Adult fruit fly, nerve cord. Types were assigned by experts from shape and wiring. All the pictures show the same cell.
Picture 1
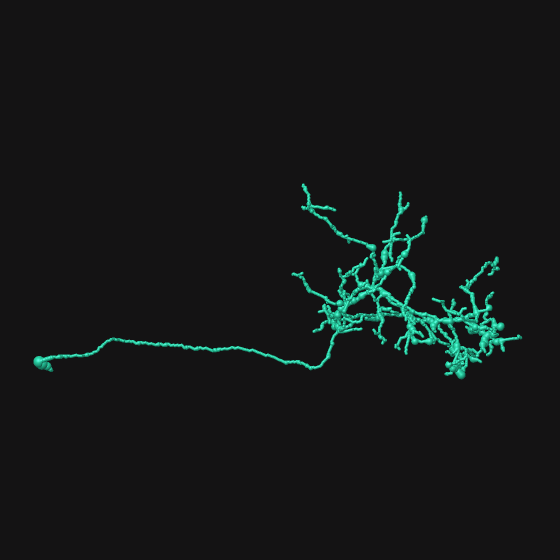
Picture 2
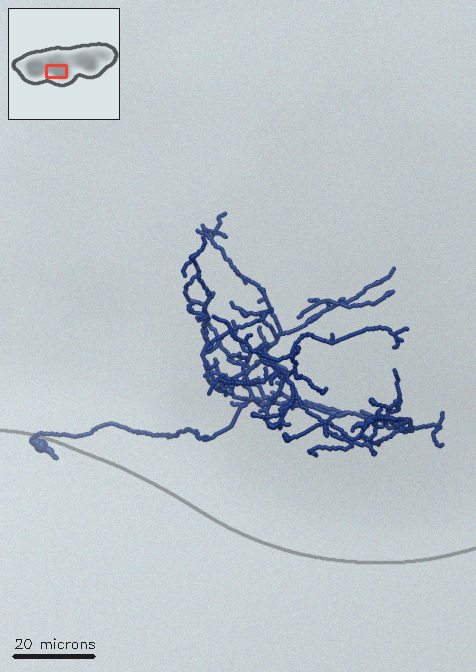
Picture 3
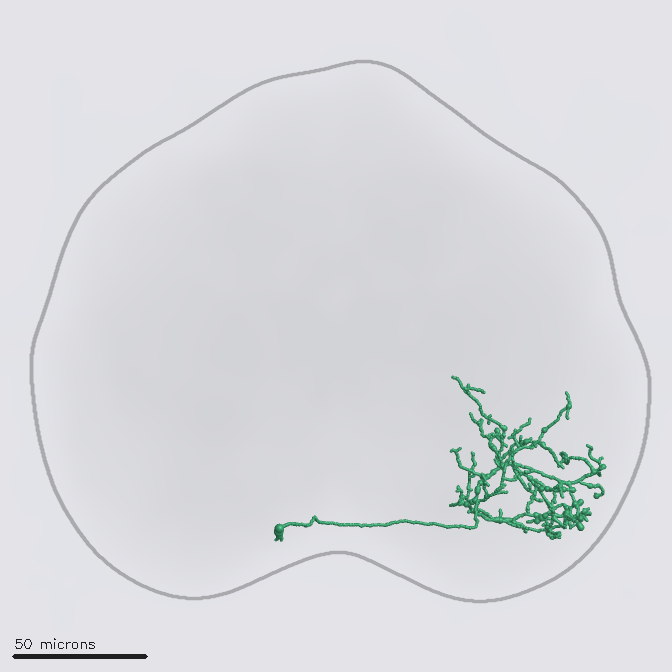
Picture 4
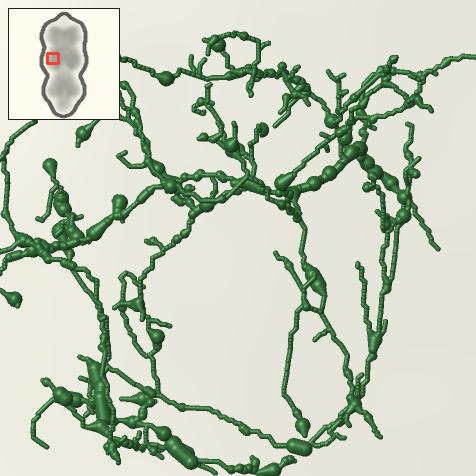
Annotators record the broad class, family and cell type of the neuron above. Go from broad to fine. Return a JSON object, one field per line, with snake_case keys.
{
 "broad_class": "nerve-cord intrinsic neuron",
 "family": "hemilineage 14A",
 "cell_type": "IN14A031"
}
